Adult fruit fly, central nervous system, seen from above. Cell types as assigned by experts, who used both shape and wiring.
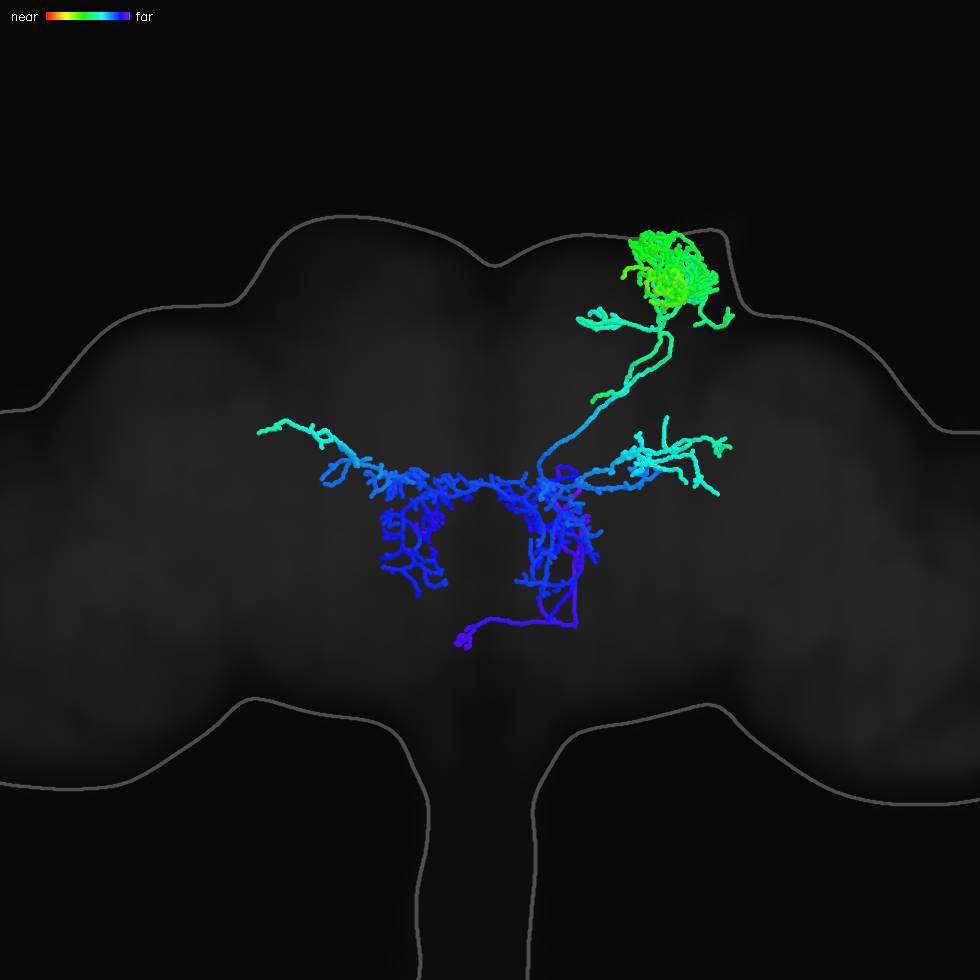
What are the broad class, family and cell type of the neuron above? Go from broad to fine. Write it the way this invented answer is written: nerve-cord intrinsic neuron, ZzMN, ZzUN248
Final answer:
central-brain intrinsic neuron, ALIN, ALIN7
